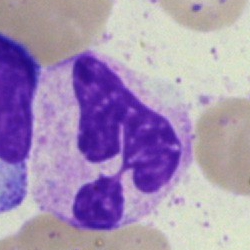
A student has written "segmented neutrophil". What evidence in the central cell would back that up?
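Point by point, the picture goes with a segmented neutrophil. First, the nucleus is split into lobes, and the lower lobe is joined to the rest by a thin strand.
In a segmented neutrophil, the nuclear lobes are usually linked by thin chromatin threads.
Second, the chromatin is dark purple and coarsely clumped. Third, the cytoplasm is abundant and pale pinkish-lilac. Fourth, that cytoplasm holds fine, faint pink-violet granules, in keeping with the usual staining.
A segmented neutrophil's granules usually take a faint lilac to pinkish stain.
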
